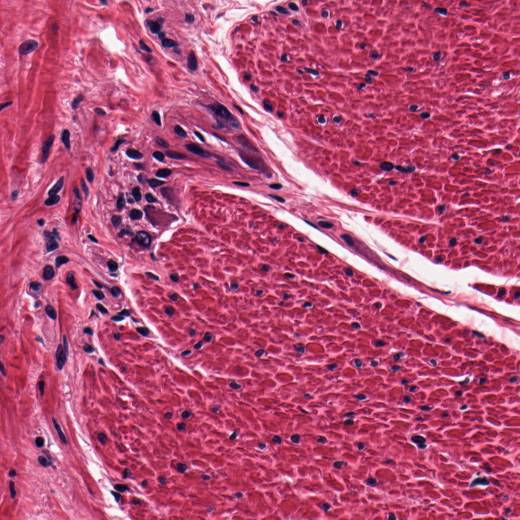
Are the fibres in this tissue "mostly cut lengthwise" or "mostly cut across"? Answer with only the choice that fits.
Mostly cut across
